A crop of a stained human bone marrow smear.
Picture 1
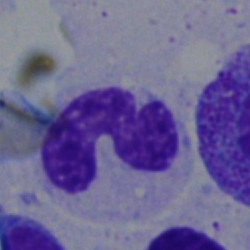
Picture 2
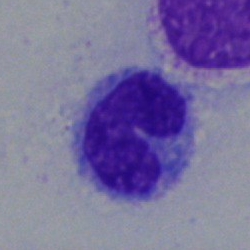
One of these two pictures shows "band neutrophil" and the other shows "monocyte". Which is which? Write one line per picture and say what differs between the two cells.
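In picture 1 we see a band neutrophil: The cytoplasm is pale lilac-grey and plentiful, forming a wide rim that is broadest below the nucleus.
In picture 2 we see a monocyte: The nucleus fills most of the cell, leaving a narrow rim of cytoplasm.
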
